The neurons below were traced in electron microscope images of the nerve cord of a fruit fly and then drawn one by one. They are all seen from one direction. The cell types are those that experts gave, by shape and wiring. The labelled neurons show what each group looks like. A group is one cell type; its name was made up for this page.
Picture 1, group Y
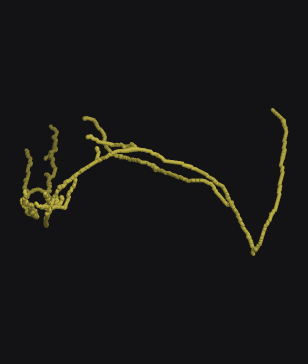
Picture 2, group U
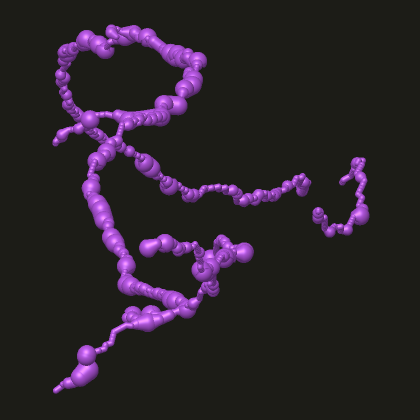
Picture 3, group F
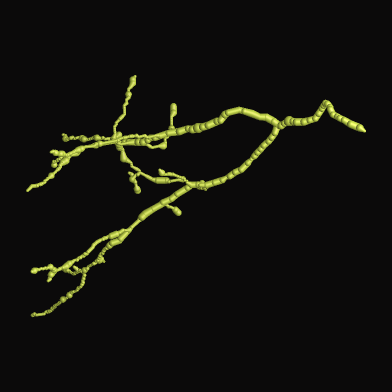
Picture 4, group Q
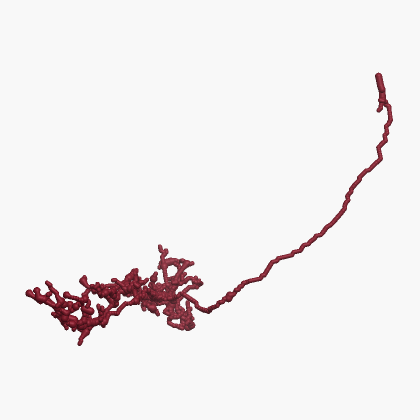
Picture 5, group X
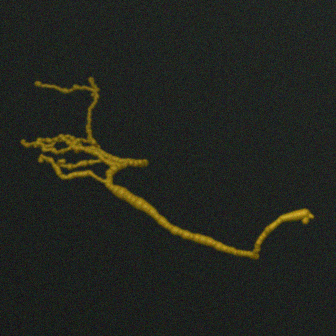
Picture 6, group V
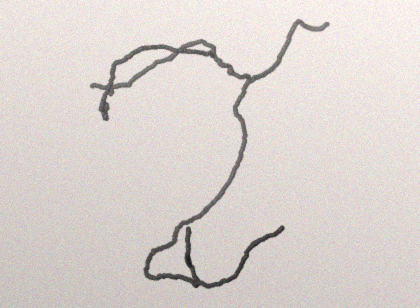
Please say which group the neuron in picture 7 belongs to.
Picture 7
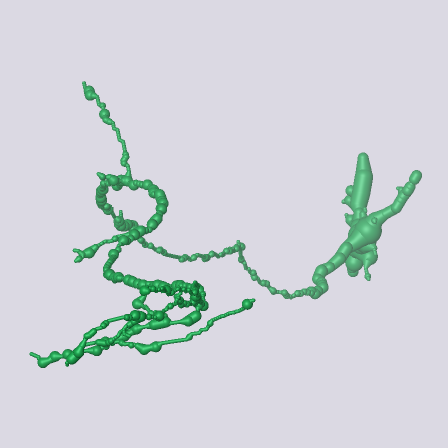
group U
